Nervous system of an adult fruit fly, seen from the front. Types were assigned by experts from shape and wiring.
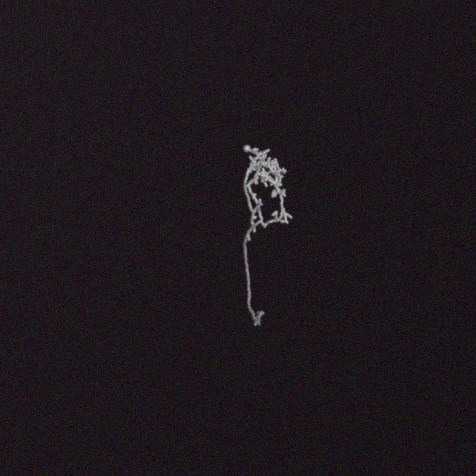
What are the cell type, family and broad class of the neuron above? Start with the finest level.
DNpe012_a; hemilineage PSp2; descending neuron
